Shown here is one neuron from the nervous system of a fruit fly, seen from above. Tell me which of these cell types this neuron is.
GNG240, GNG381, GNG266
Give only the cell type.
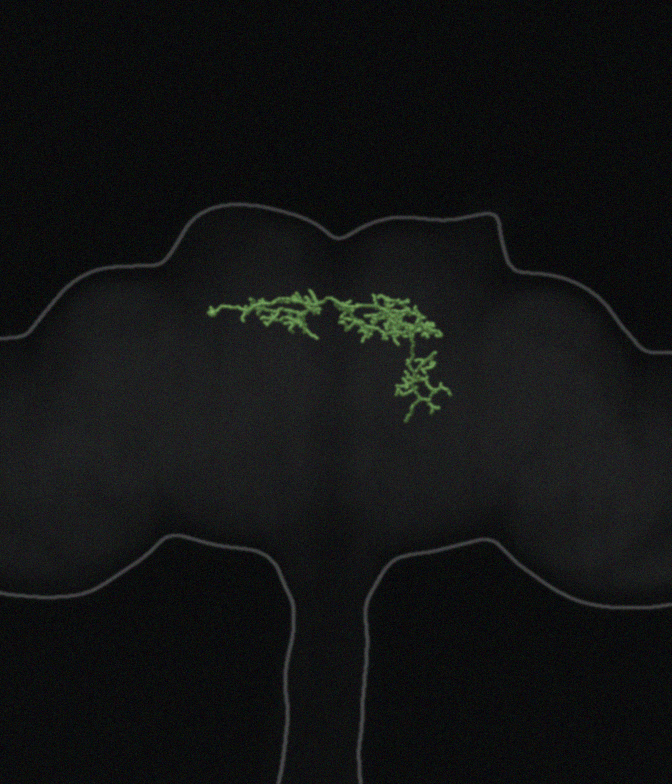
GNG240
